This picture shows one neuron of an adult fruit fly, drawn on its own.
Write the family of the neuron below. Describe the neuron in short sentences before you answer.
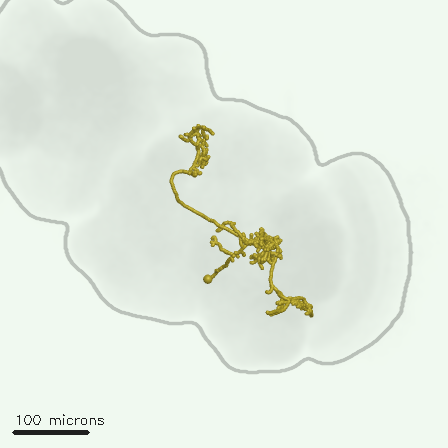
The cell body can be seen in the middle of the picture. From top to bottom in the picture it spans about 250 microns. This is a central-brain intrinsic neuron. The family is hemilineage DM6_central1.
